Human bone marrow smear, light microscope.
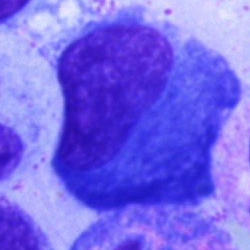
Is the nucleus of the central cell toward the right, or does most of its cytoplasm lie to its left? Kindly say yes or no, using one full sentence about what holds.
No, to the right of its nucleus lies most of the cytoplasm.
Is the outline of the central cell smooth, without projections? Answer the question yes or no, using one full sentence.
No, the outline of the cell is rough.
